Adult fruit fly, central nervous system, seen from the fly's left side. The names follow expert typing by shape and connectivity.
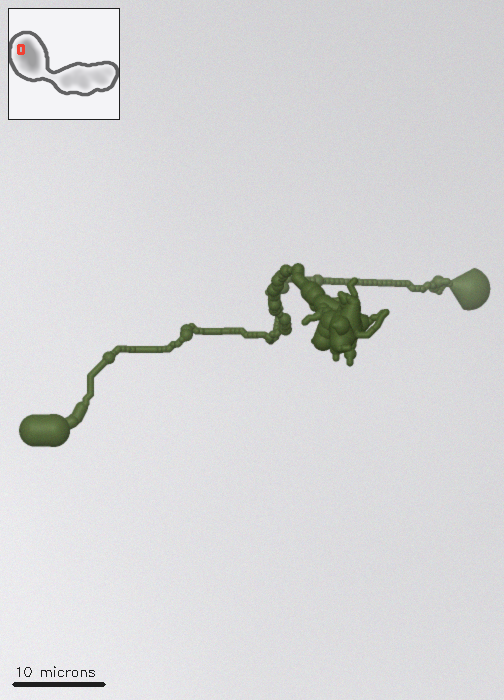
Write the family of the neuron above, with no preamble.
hemilineage AOTUv3_dorsal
